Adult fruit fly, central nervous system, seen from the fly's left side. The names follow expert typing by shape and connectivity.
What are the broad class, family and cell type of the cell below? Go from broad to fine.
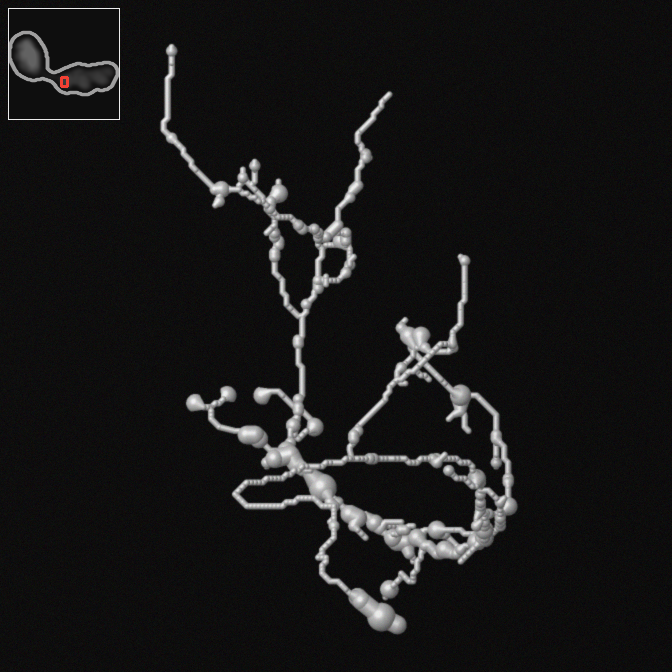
nerve-cord intrinsic neuron; hemilineage 14A; IN14A102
